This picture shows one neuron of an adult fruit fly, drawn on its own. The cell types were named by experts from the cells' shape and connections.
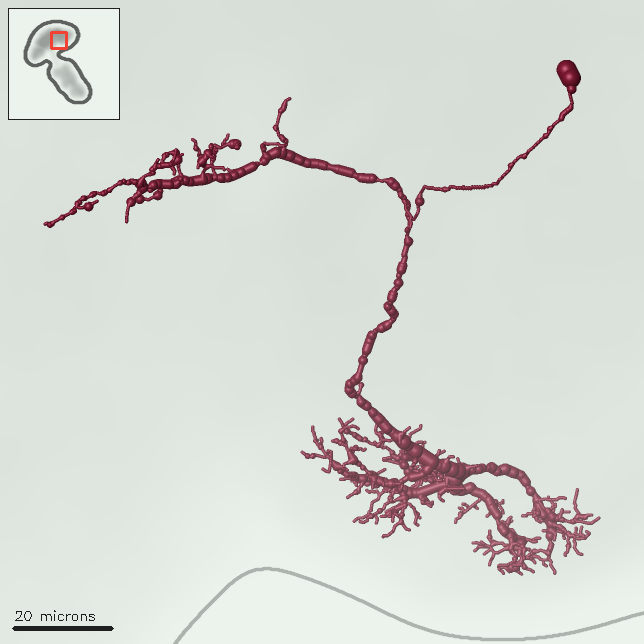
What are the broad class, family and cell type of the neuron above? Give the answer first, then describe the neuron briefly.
It is a visual projection neuron. The family is hemilineage VPNd1. The cell type is LPLC1. The cell body is at the upper right of the picture. From left to right in the picture it spans about 110 microns. The picture shows dozens of branch ends.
